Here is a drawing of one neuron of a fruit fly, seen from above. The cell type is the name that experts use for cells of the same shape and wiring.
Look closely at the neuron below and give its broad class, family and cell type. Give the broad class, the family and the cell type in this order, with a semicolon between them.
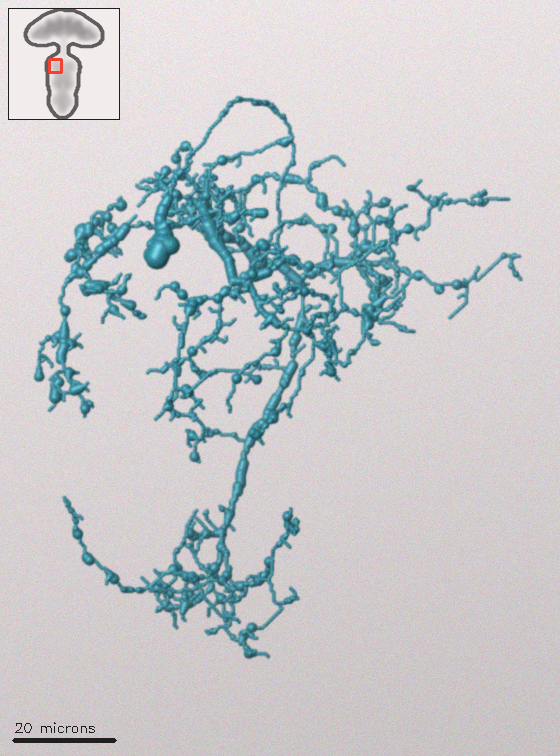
nerve-cord intrinsic neuron; hemilineage 17A; IN17A052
